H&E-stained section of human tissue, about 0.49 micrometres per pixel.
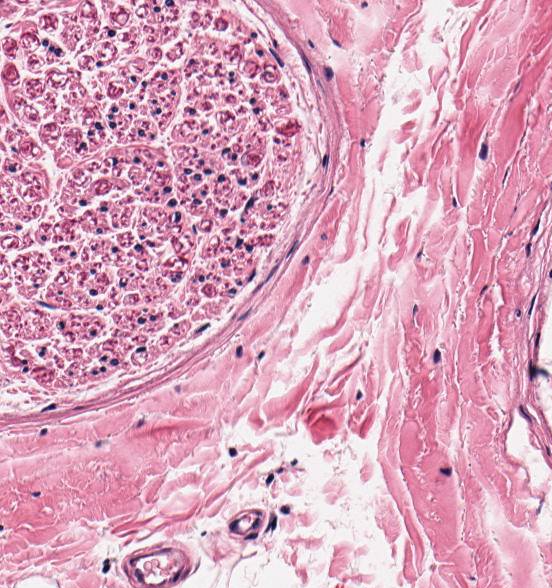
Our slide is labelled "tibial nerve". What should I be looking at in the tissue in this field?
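Tibial nerve: large rounded nerve fascicle cut in cross-section, upper left.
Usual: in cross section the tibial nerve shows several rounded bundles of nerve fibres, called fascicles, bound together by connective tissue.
Fits: the rounded cross-sectional fascicle; the dense wavy collagen bundles in the right half, running mainly top to bottom, are connective tissue beside it. Also seen: small dark nuclei scattered among the nerve fibres throughout the fascicle; sparse thin elongated dark nuclei between the collagen bundles.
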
